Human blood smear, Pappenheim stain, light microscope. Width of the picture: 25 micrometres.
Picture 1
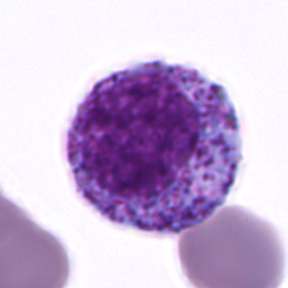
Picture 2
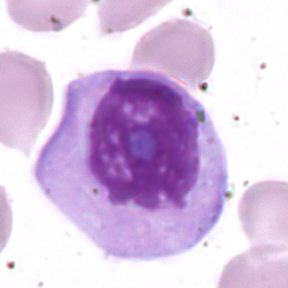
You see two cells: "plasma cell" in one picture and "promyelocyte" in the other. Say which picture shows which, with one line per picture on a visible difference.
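The cell in picture 1 is a promyelocyte. Many dark purple granules fill the cytoplasm.
The cell in picture 2 is a plasma cell. No distinct granules are visible in the cytoplasm.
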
